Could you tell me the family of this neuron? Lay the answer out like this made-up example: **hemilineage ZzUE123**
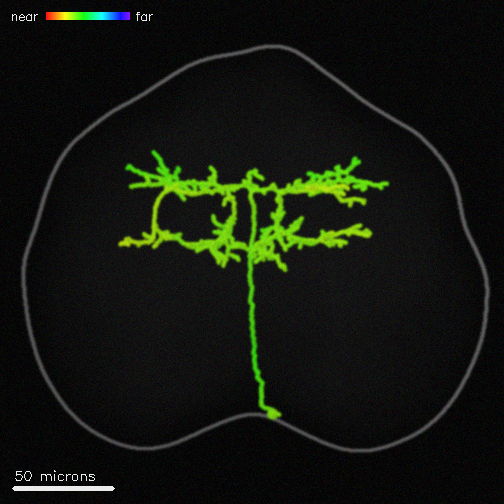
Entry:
**hemilineage 00A**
